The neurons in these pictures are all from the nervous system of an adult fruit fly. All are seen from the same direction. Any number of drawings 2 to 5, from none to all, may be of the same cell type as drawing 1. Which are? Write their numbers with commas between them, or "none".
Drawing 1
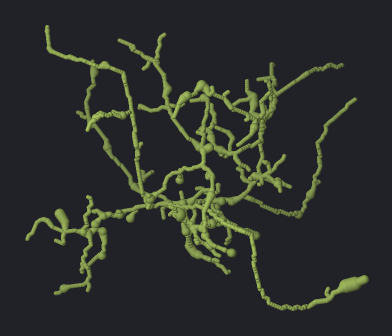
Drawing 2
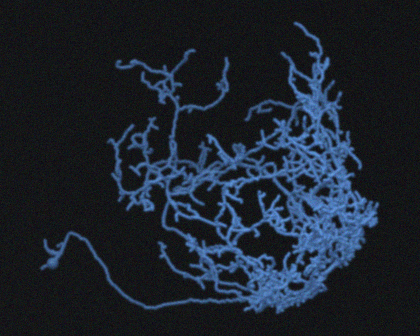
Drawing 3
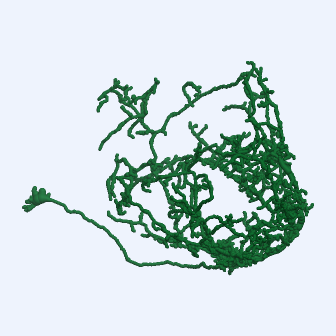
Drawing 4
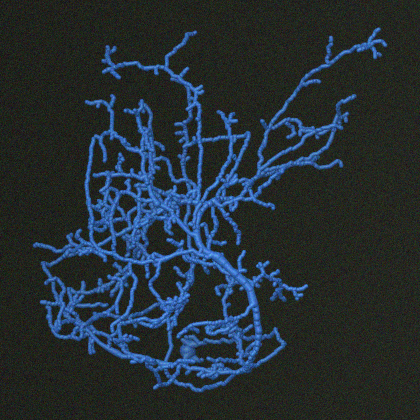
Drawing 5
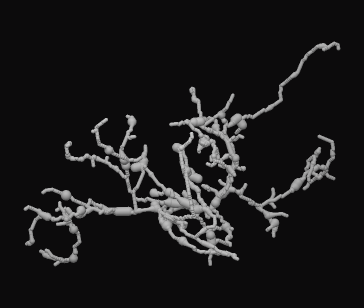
5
